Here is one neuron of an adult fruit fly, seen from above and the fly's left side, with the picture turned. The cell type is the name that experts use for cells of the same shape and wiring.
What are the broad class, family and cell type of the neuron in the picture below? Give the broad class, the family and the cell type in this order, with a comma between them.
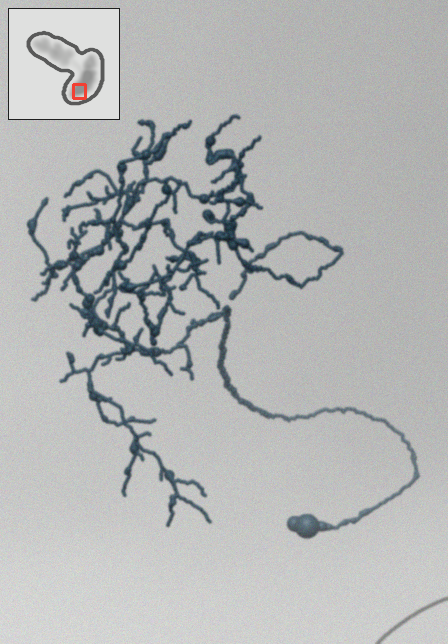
central-brain intrinsic neuron, hemilineage SLPal3_and_SLPal4_dorsal, CB1608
